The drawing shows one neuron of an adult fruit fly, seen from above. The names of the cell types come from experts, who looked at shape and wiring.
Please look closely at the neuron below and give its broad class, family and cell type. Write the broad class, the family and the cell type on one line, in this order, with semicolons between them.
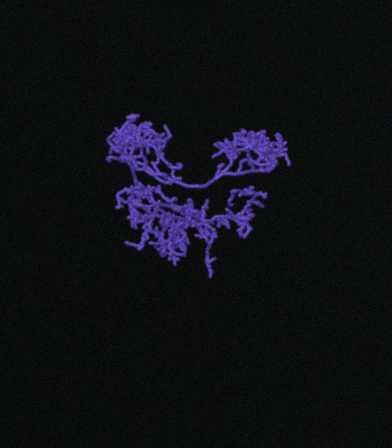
central-brain intrinsic neuron; ALIN; ALIN4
